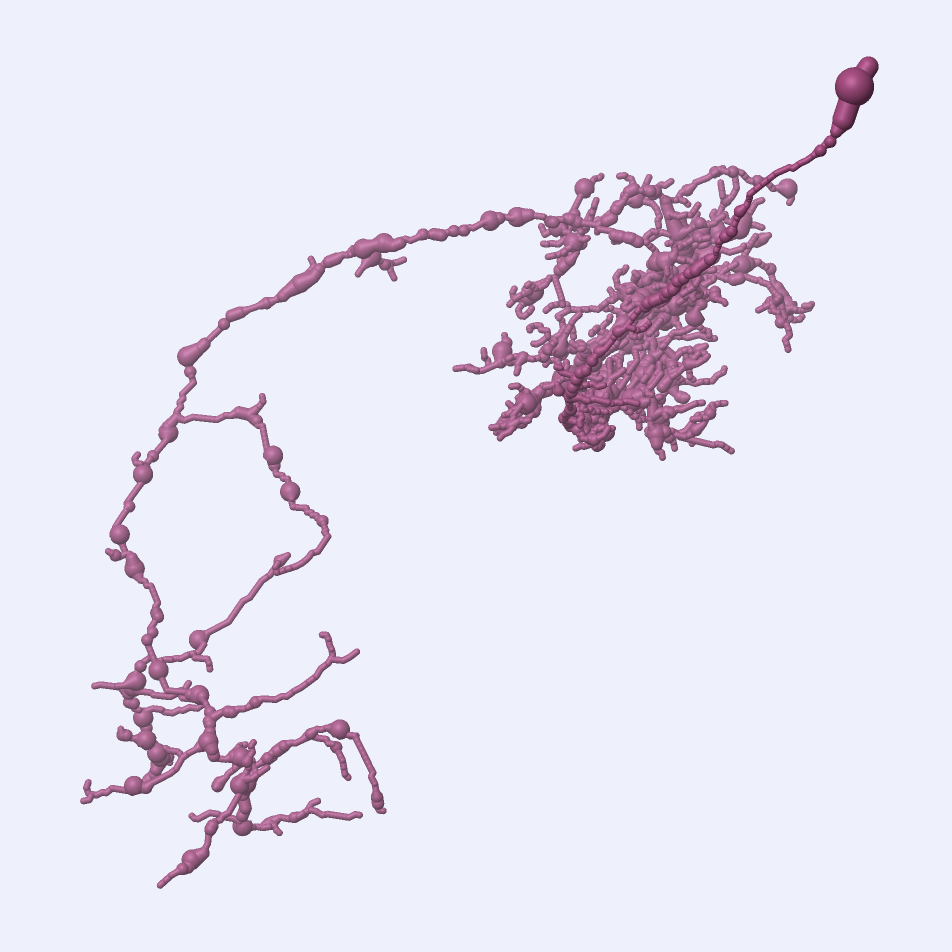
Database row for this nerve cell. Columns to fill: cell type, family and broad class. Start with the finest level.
IN01A061; hemilineage 01A; nerve-cord intrinsic neuron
